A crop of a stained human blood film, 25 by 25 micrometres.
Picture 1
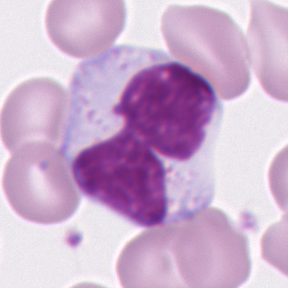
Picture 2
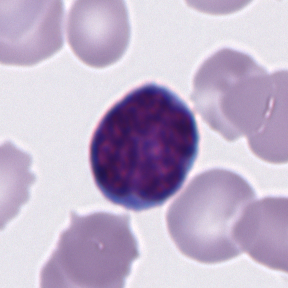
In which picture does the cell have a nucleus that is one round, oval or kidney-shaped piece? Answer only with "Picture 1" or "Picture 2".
Picture 2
